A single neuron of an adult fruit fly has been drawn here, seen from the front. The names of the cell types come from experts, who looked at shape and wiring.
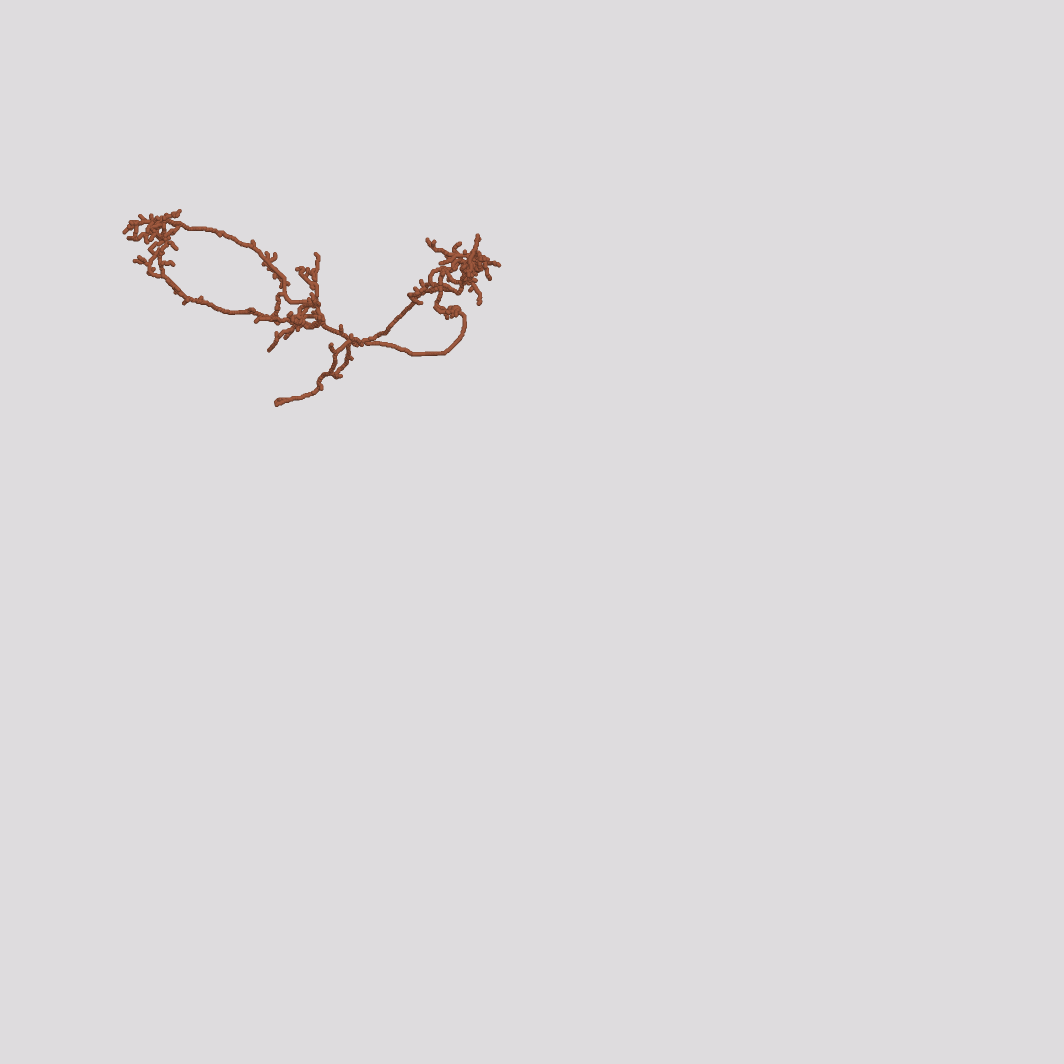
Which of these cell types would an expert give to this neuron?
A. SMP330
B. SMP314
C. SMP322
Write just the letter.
B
